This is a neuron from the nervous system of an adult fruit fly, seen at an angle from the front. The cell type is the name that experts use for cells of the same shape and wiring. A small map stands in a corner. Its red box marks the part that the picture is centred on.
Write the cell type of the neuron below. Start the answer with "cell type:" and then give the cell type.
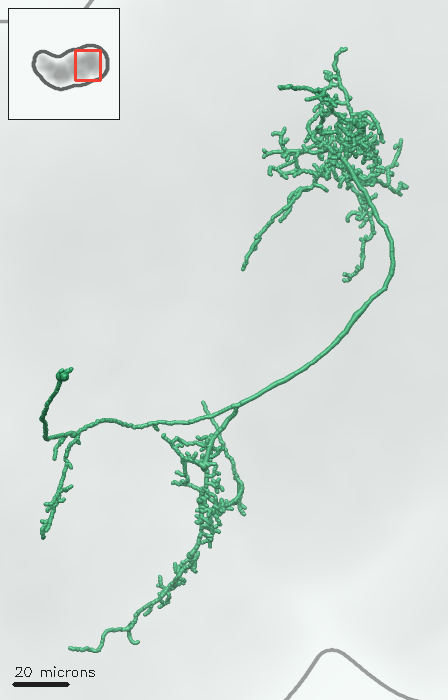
cell type: mAL_m5b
